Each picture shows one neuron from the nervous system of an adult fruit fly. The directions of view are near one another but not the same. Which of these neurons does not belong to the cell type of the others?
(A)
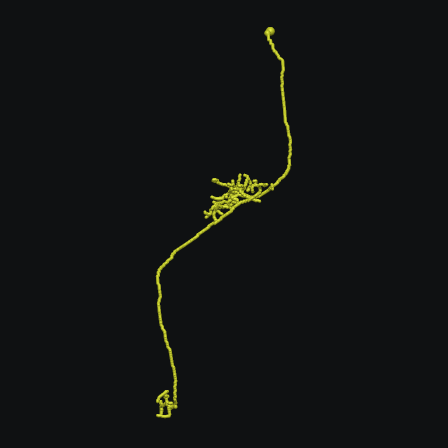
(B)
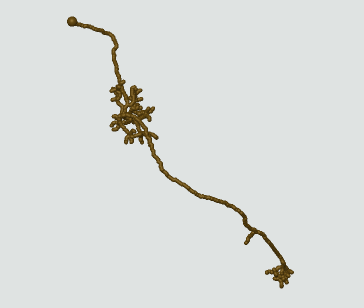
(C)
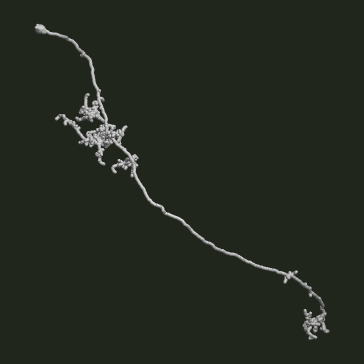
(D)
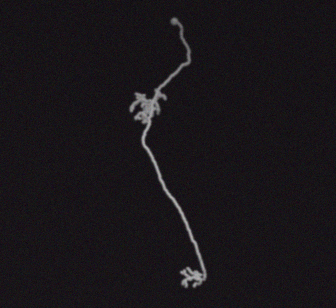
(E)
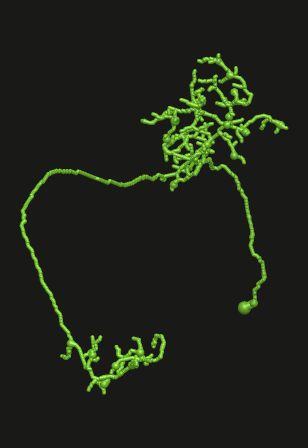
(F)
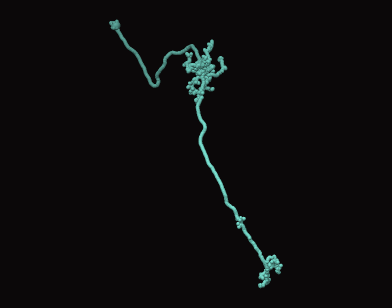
Picture E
